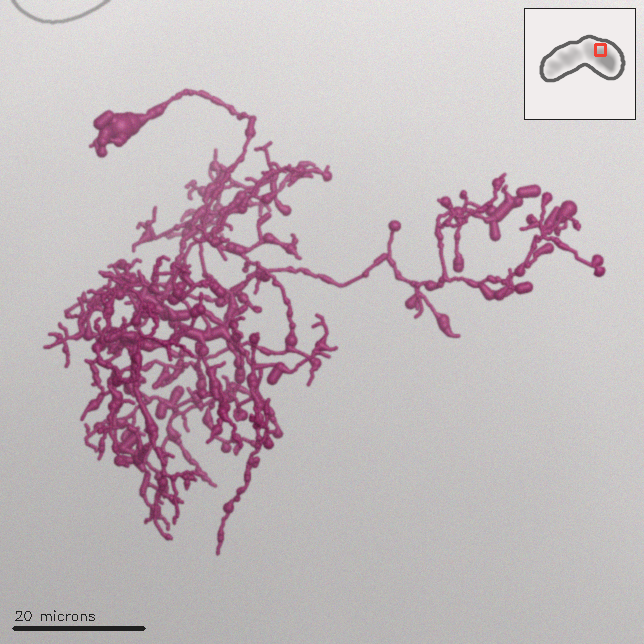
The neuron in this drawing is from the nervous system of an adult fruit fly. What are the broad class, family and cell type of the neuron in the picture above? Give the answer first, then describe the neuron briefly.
It is a central-brain intrinsic neuron. Its family is hemilineage WEDa1. The cell type is SAD021_b. By the scale bar it is about 85 microns wide in this view. The picture shows more than a hundred branch ends.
